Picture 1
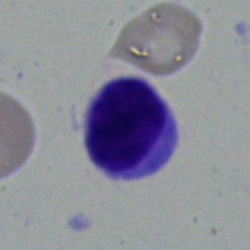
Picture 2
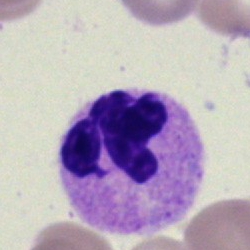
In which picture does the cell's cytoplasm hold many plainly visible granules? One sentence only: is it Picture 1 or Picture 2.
The cell of picture 2 has a cytoplasm rich in visible granules.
